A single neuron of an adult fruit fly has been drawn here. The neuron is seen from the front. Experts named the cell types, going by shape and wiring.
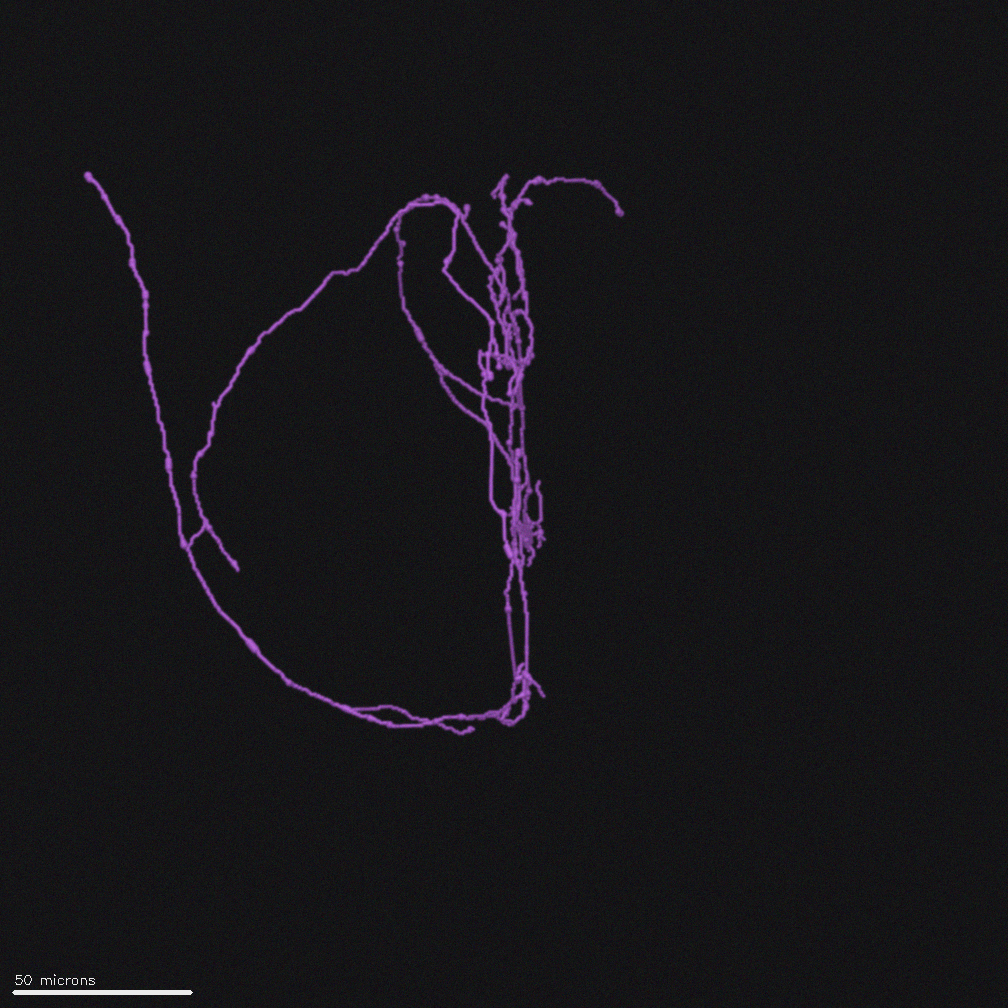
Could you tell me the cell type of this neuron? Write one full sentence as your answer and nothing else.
This neuron is given the cell type SNxx31.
